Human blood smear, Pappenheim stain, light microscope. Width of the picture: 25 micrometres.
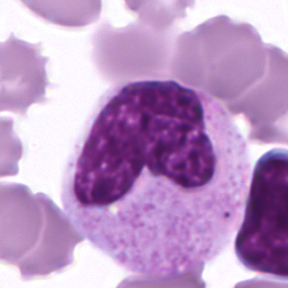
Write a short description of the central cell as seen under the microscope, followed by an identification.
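The nucleus is bent into a broad curve, notch opening downward, and lies high in the cell above most of the cytoplasm. Its chromatin is dark purple and clumped, with small paler patches. Fine pink-violet granules are scattered throughout the cytoplasm. This is a band neutrophil.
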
